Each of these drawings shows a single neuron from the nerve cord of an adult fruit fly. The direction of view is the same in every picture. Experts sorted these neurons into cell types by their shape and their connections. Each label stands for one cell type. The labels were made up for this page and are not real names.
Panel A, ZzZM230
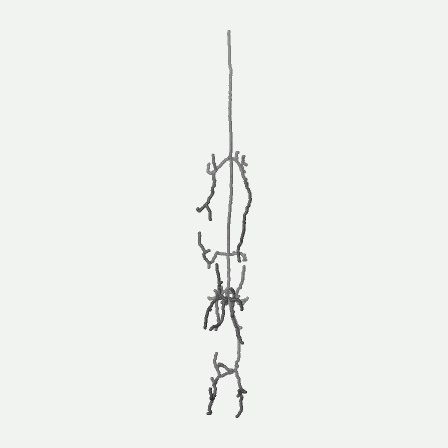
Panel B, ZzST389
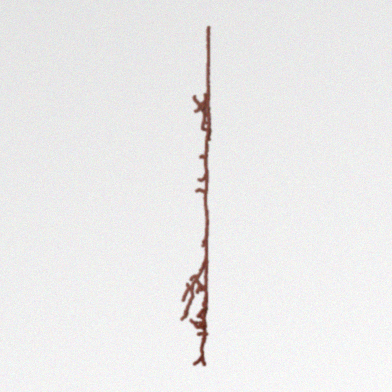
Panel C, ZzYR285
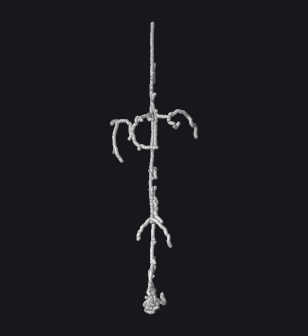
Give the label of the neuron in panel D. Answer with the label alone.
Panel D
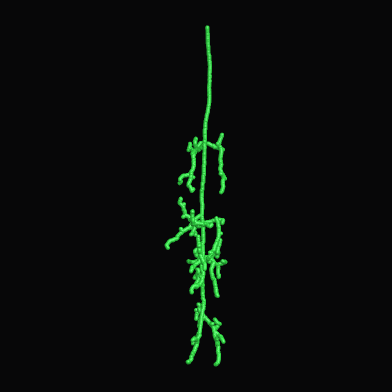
ZzZM230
